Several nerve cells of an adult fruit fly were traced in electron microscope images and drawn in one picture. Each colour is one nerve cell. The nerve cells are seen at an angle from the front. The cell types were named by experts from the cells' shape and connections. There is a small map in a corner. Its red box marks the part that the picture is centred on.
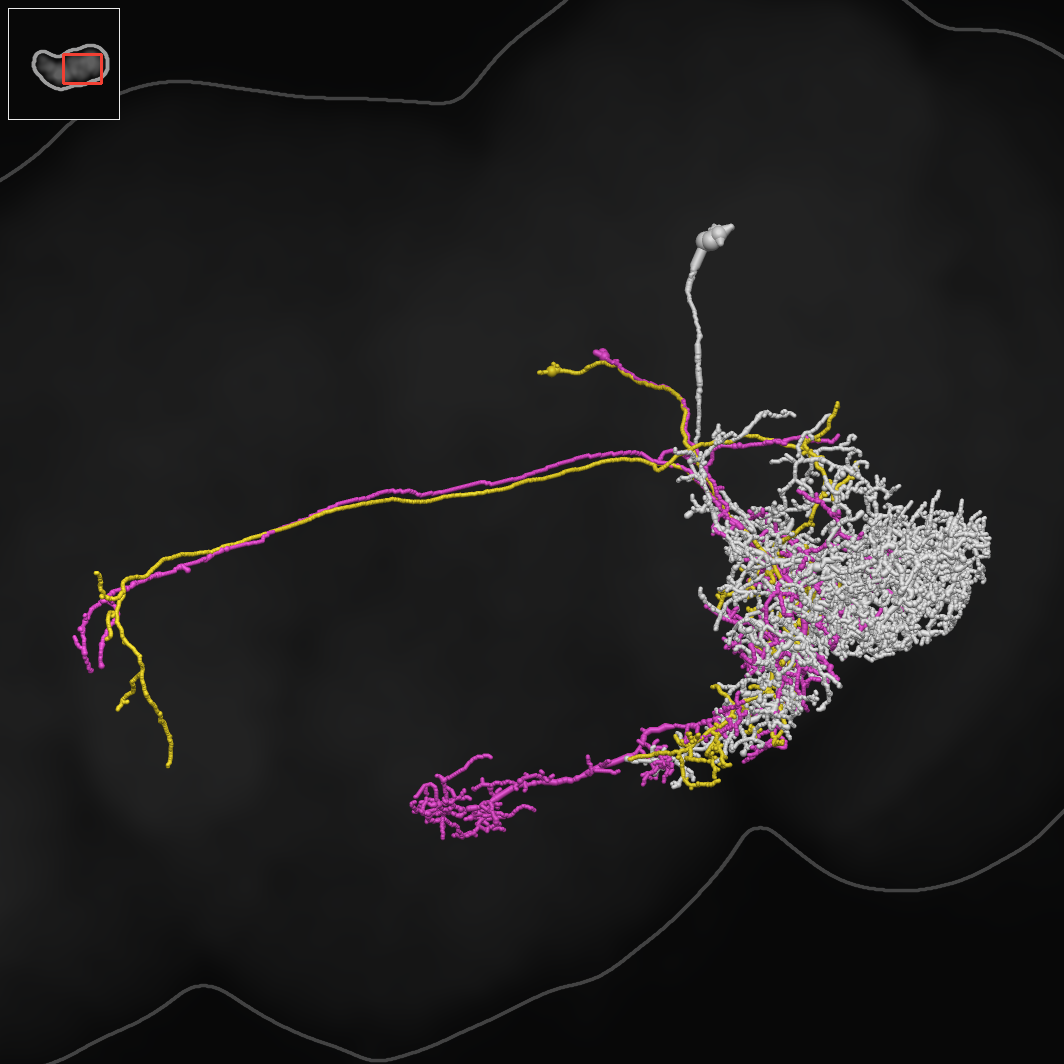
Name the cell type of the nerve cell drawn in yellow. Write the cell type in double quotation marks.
"WED118"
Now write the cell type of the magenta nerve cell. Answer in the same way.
"WED117"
